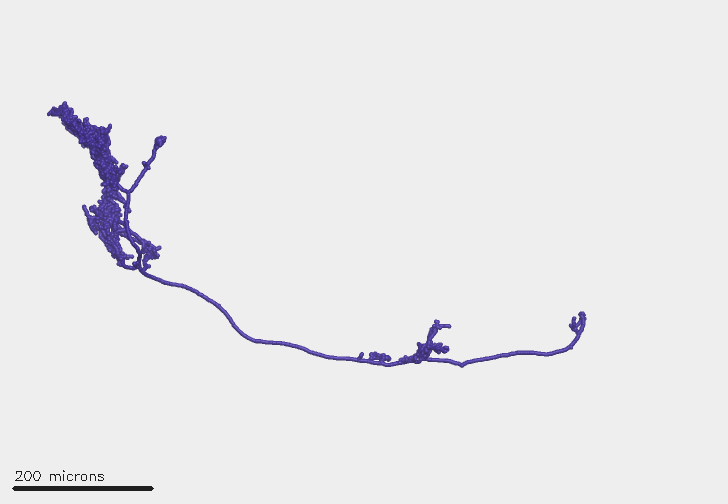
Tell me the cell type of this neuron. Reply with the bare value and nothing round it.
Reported: pIP10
